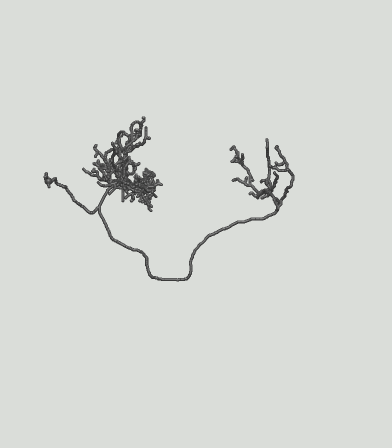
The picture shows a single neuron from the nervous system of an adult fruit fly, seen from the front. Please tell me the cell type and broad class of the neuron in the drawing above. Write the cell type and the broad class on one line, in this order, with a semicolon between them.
INXXX173; nerve-cord intrinsic neuron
